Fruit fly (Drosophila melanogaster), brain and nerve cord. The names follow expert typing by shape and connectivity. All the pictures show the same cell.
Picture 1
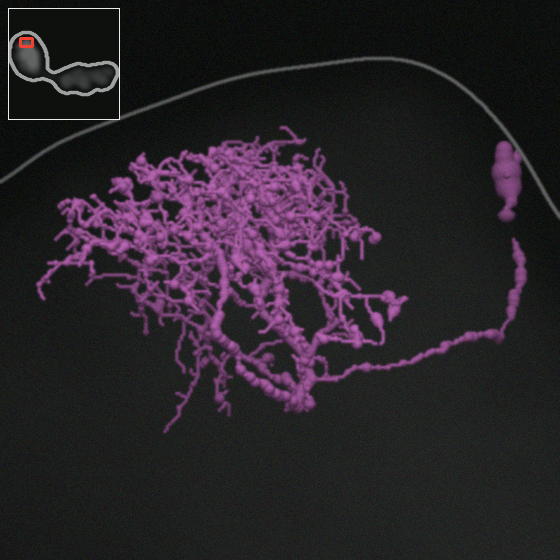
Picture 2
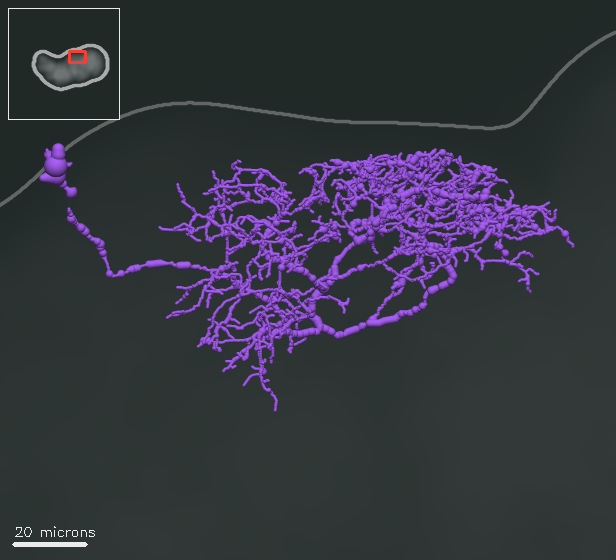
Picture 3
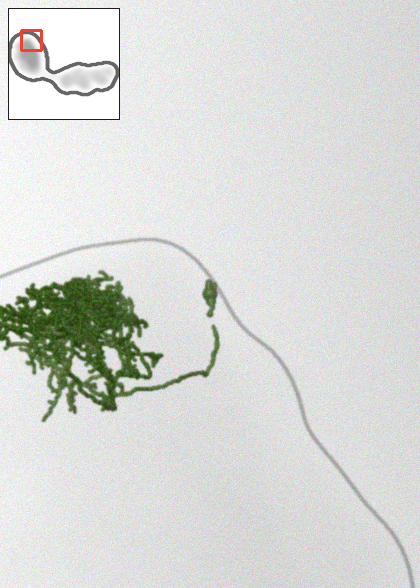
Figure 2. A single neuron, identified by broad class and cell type: central-brain intrinsic neuron; SMP203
